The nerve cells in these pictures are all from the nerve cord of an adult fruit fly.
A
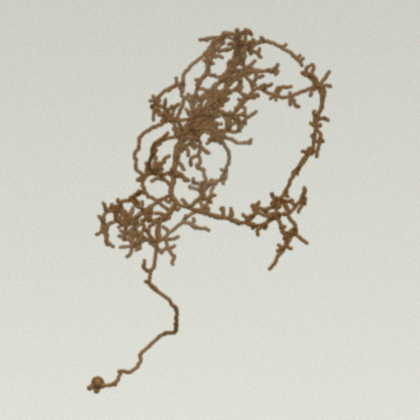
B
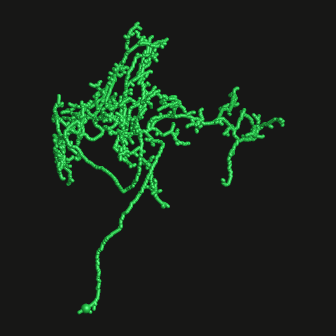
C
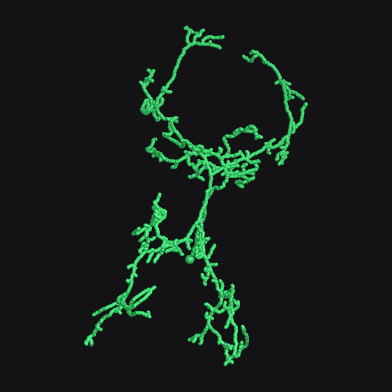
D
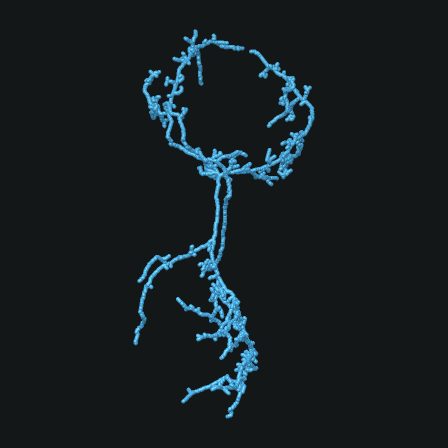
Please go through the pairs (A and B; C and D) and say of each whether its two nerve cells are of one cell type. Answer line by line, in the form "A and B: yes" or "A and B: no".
A and B: no
C and D: yes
